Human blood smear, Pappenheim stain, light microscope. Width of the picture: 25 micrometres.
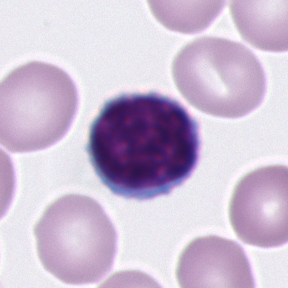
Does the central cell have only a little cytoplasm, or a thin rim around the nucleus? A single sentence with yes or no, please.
Yes, the cytoplasm forms only a narrow rim around its nucleus.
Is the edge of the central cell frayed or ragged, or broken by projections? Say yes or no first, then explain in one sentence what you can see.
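Yes. The cell's outline is round with a slightly ragged edge.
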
